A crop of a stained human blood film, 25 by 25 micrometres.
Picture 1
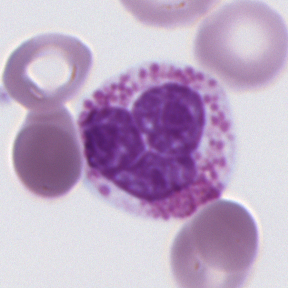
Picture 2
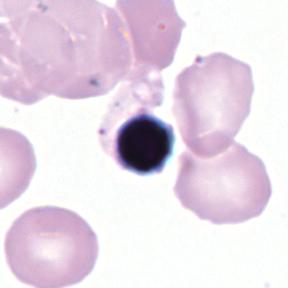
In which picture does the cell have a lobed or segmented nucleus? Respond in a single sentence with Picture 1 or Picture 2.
In Picture 1 the cell's nucleus is segmented rather than one mass.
